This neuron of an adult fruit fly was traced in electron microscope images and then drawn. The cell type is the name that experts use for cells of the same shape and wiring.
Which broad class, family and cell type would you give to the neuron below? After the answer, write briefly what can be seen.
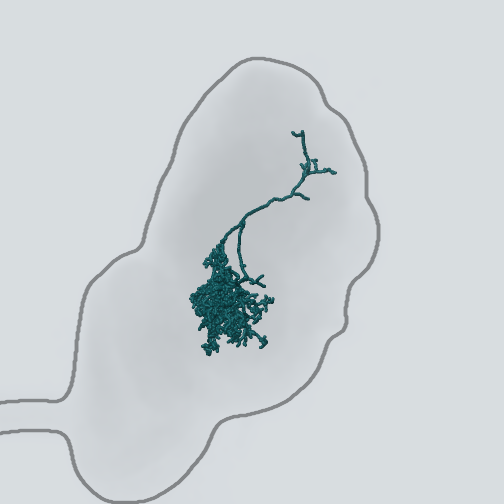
It is a central-brain intrinsic neuron. Its family is hemilineage VLPl&d1_lateral. The cell type is AVLP259. As drawn here it is taller than it is wide.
